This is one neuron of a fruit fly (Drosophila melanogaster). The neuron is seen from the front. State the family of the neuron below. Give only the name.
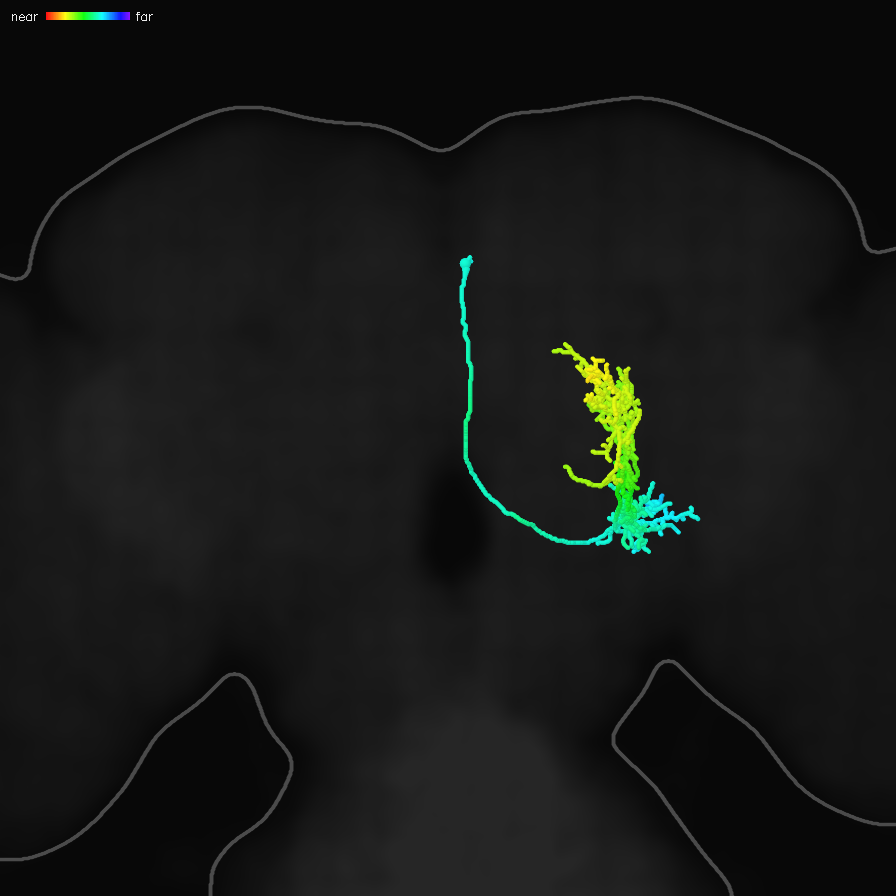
hemilineage DM1_antero_ventral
